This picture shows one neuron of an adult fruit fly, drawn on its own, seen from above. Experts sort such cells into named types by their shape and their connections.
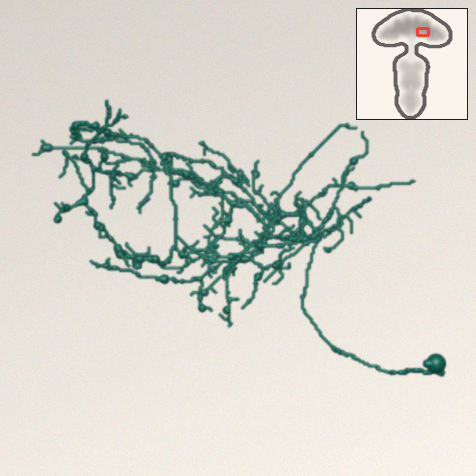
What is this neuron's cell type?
CL128_f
